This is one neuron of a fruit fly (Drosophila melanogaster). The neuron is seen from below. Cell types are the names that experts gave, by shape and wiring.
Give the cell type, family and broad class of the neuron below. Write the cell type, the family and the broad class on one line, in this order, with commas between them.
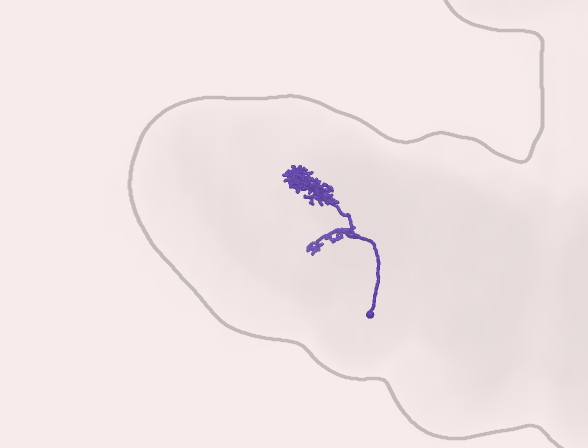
LC15, LC, visual projection neuron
